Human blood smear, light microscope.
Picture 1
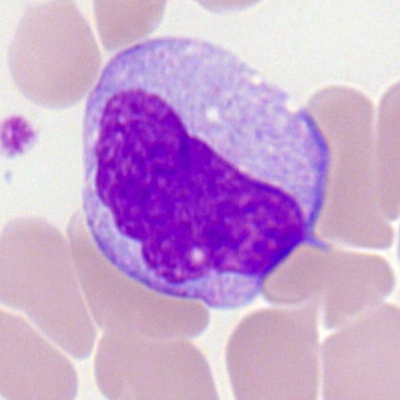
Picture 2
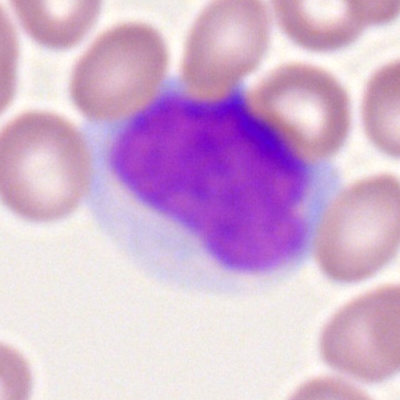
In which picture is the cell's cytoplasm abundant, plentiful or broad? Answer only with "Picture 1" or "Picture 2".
Picture 1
